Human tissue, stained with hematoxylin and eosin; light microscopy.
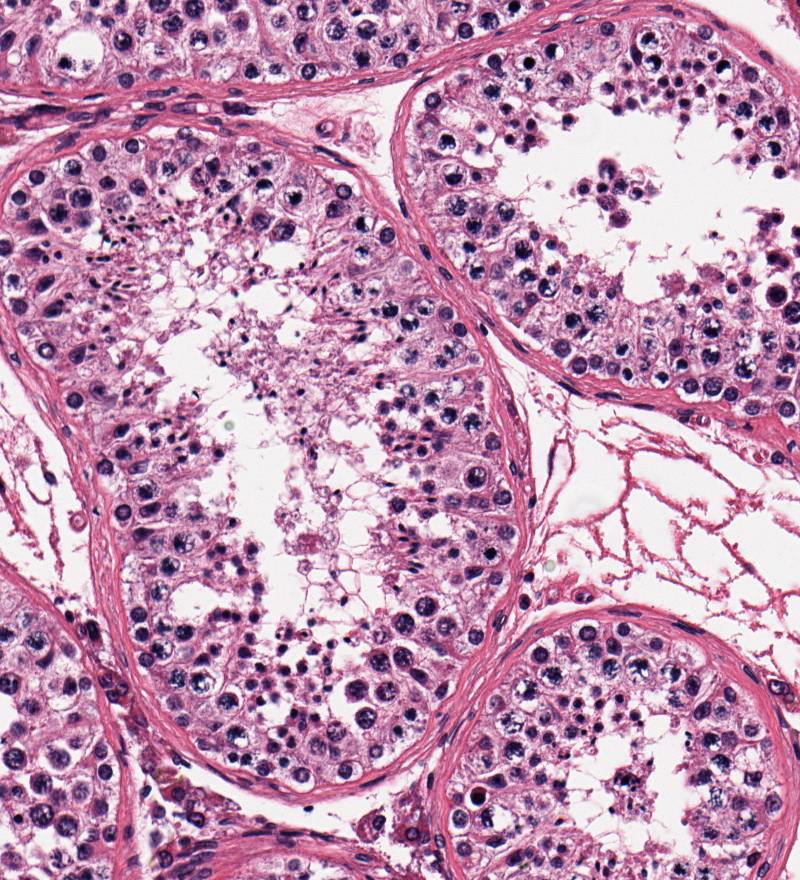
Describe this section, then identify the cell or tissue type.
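Rounded tubules cut across fill the field; the largest lies left of centre. Each is lined by stratified epithelium many cell layers thick. Middle layers: numerous large round nuclei, chromatin coarse, clumped and dark. Inner layers toward the lumen: small, dense, dark nuclei most plentiful. Tissue: testis.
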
